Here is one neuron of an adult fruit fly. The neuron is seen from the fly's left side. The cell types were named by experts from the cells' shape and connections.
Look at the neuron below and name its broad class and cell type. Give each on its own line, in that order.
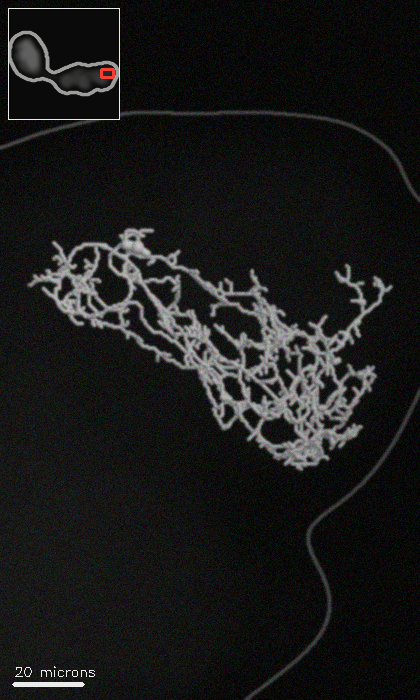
nerve-cord intrinsic neuron
INXXX372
